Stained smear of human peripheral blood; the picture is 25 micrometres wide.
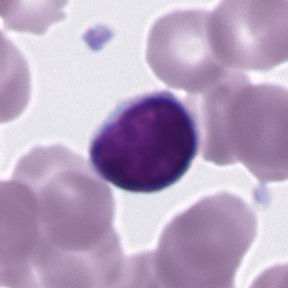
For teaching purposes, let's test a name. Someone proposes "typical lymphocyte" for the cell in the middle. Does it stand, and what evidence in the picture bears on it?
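First, the cytoplasm: a very thin pale blue rim, mostly along the upper left edge, with the nucleus filling nearly the whole cell.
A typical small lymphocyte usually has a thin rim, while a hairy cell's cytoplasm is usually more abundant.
That favours typical lymphocyte over hairy cell. Next, the nucleus: rounded, about 9 by 8 micrometres, without indentation or lobes.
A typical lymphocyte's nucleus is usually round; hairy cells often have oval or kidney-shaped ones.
Again typical lymphocyte. No granules in the cytoplasm.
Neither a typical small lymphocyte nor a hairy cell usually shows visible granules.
That fits either. Verdict: typical lymphocyte fits.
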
